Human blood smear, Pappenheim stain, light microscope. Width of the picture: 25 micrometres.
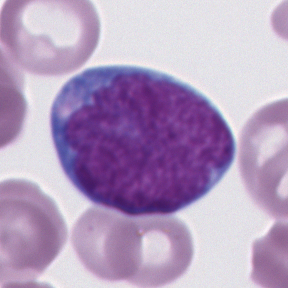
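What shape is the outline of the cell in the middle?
Smooth and rounded-oval, I'd say, and it measures about 17 by 13 micrometres.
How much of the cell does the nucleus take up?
About 80% of its area; the nucleus is about 15 by 12 micrometres, and the rim of cytoplasm left around it is widest on the left side.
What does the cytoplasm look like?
It stains deep blue, and I can't see any granules in it.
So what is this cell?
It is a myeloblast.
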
